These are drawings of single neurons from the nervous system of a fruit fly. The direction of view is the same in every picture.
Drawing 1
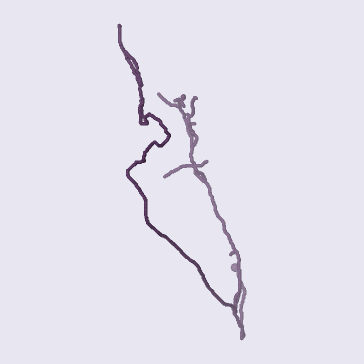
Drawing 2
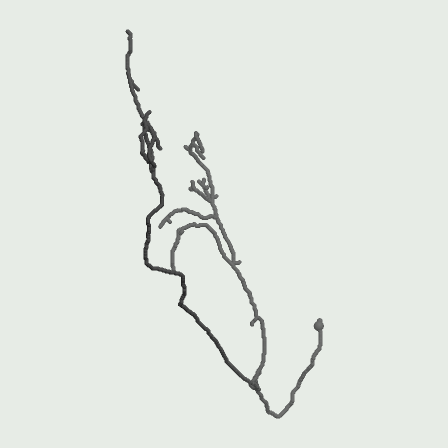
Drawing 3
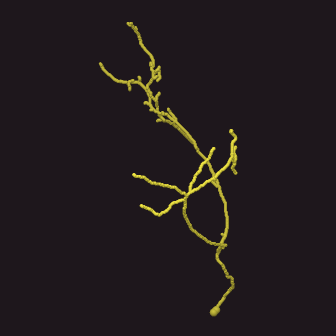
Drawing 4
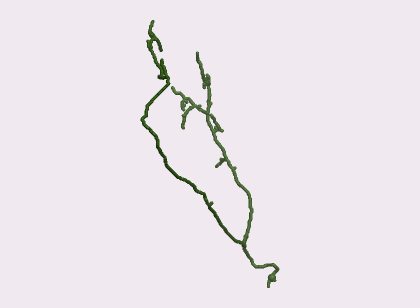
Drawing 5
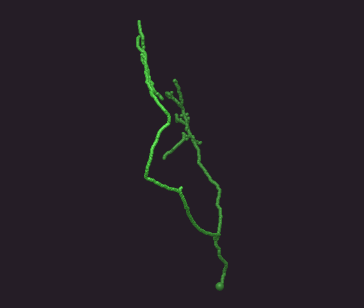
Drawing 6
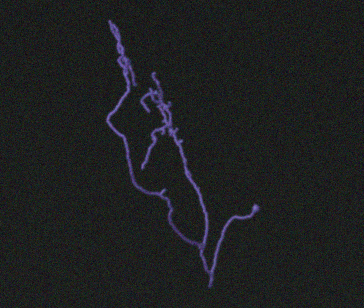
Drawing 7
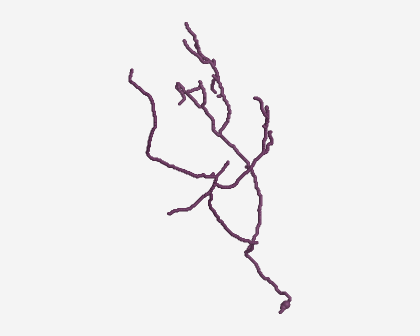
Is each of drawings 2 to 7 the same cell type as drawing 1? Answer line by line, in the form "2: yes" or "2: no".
2: yes
3: no
4: yes
5: yes
6: yes
7: no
